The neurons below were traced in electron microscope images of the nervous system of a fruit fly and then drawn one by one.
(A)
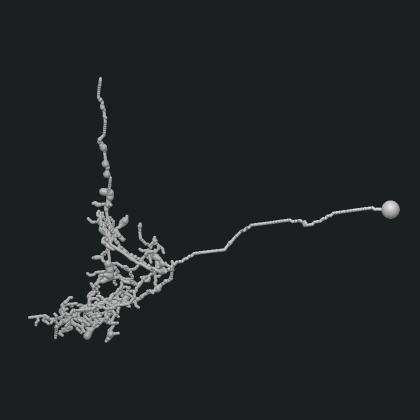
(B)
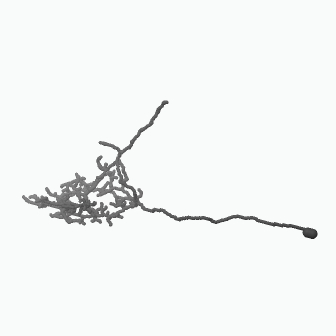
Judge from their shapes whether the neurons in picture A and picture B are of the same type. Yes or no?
yes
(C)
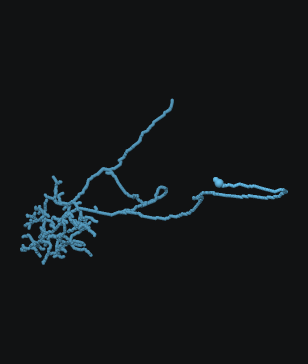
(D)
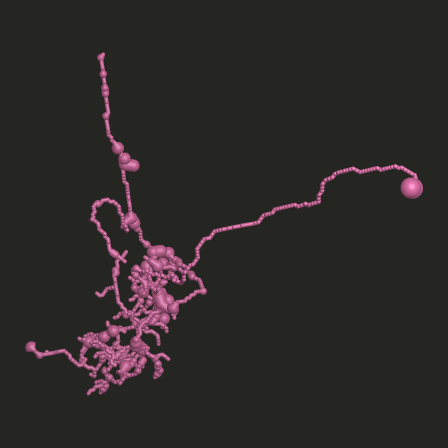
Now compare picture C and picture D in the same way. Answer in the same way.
yes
